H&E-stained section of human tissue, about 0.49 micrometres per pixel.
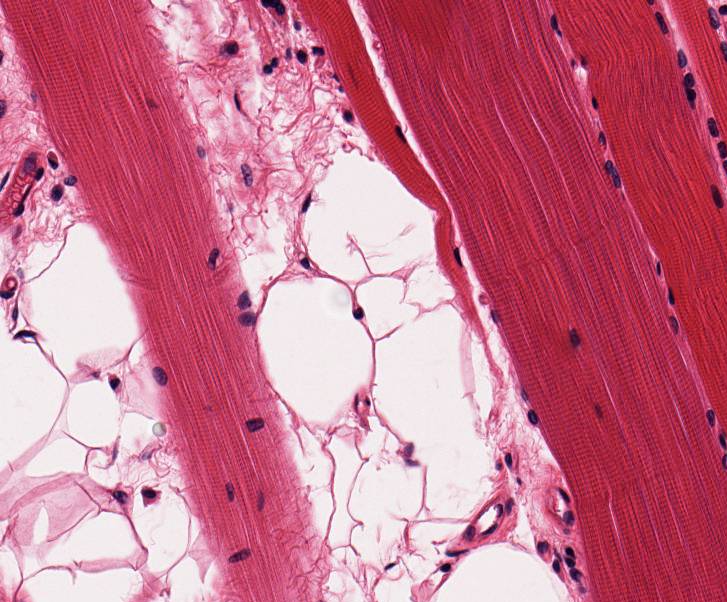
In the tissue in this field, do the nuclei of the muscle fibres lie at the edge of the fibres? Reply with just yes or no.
Yes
